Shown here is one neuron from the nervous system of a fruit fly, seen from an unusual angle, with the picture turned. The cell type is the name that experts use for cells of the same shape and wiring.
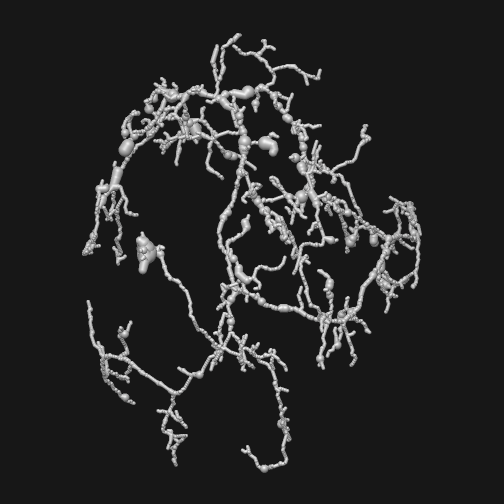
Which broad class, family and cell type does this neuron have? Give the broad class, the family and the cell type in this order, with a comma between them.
nerve-cord intrinsic neuron, hemilineage 19A, IN19A044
